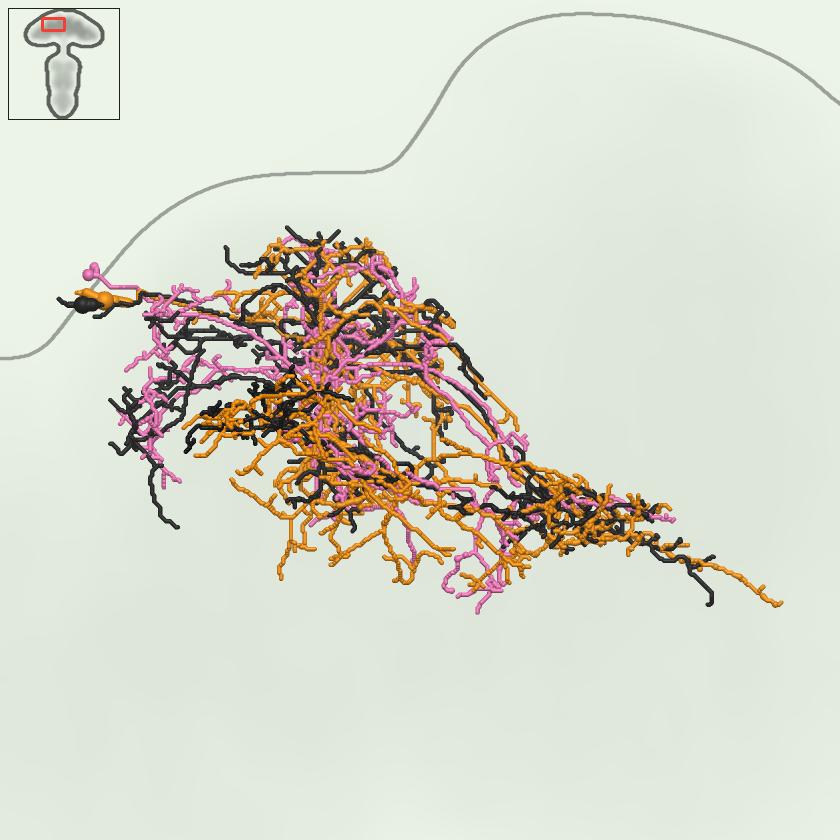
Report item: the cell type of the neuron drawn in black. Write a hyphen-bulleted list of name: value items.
- cell type: AVLP166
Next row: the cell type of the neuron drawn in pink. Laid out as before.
- cell type: AVLP179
